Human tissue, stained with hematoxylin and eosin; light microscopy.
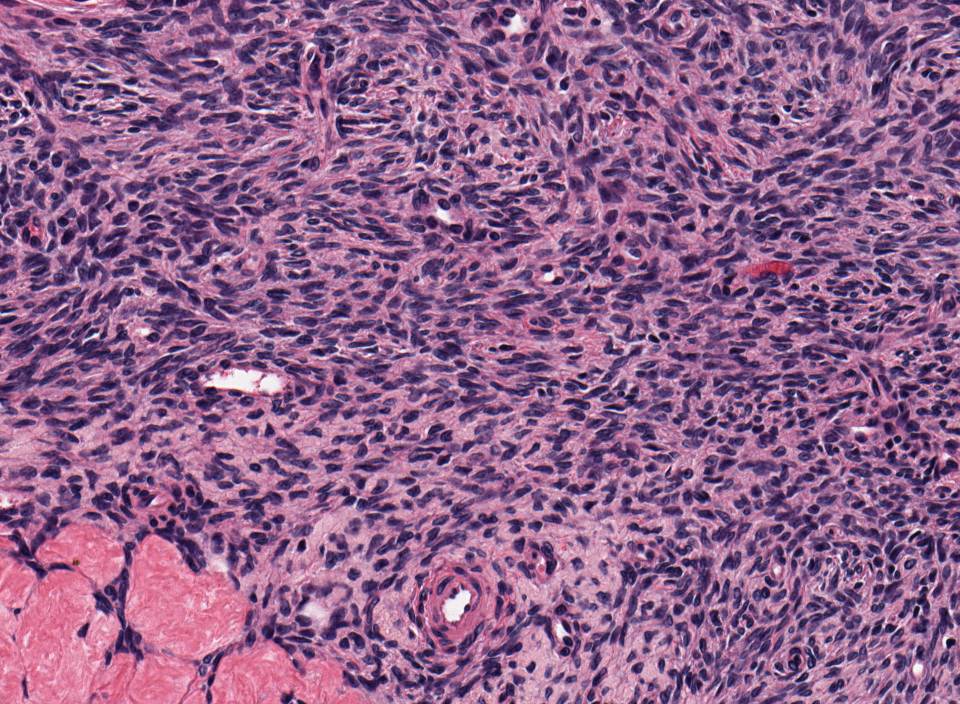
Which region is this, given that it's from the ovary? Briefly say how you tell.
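That's ovarian cortex. Nearly the whole field is a dense sheet of spindle cells in short, intersecting fascicles, with crowded dark nuclei, elongated to oval. Their scant pale pink cytoplasm has indistinct borders, and what little stroma lies between them is fine pink fibres.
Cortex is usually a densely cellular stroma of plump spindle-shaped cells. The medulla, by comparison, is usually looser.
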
